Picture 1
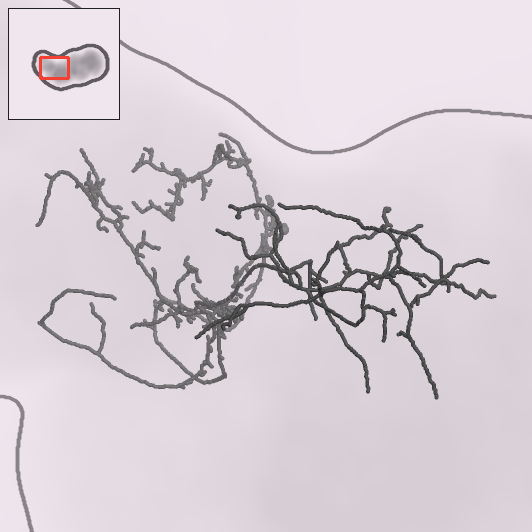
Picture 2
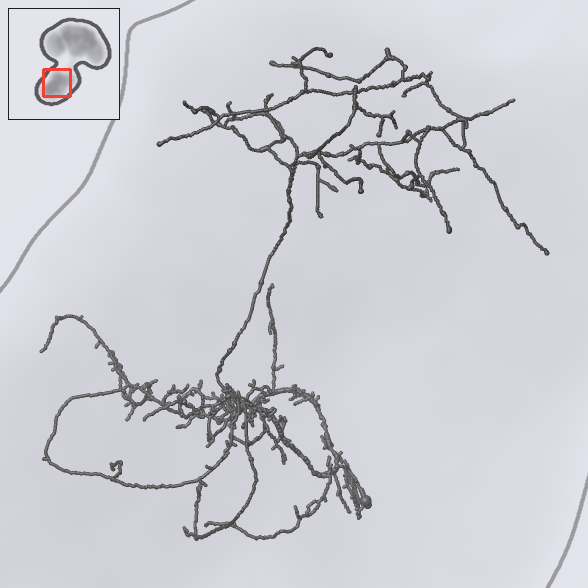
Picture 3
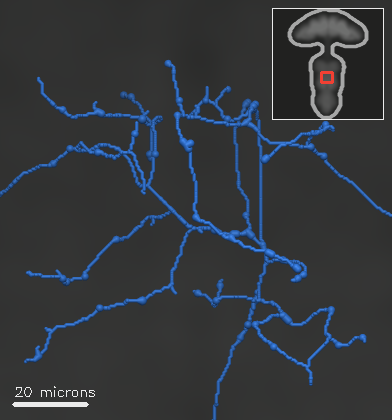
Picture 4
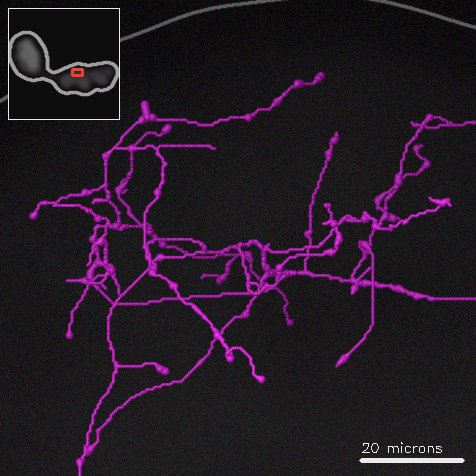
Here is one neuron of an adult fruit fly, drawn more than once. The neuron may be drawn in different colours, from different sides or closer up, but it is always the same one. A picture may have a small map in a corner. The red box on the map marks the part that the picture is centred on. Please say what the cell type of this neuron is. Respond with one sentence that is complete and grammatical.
Included in the cell type IN18B035 is this neuron.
